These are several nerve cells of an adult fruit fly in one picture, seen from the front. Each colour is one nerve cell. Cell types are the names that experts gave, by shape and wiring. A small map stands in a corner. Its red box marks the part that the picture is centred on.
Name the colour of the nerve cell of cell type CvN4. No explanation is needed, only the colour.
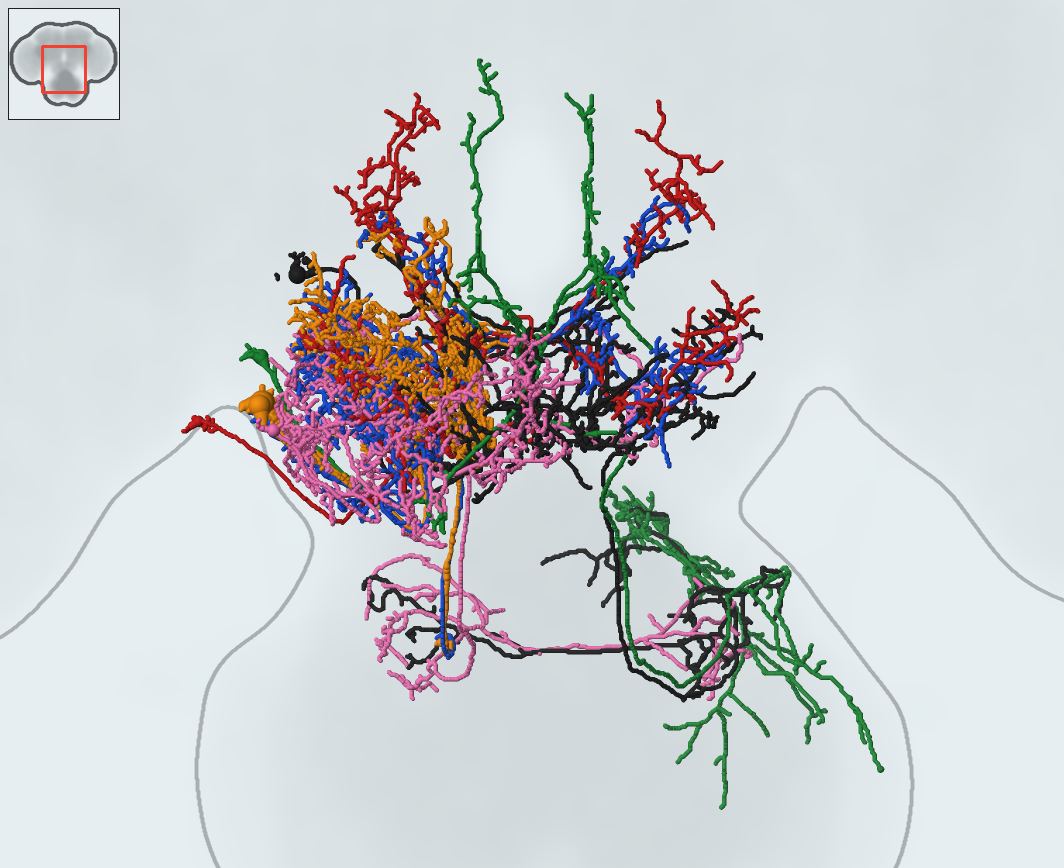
blue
